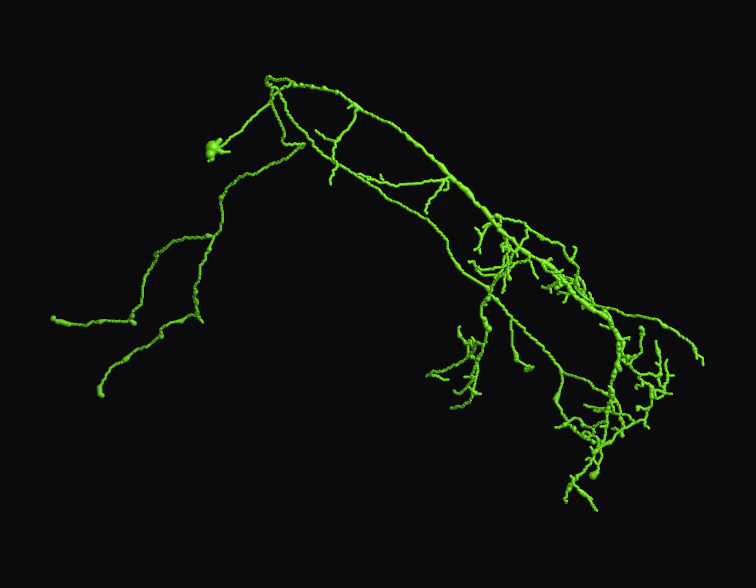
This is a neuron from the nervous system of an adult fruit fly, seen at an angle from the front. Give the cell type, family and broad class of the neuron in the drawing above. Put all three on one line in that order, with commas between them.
SIP118m, hemilineage SMPad1, central-brain intrinsic neuron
